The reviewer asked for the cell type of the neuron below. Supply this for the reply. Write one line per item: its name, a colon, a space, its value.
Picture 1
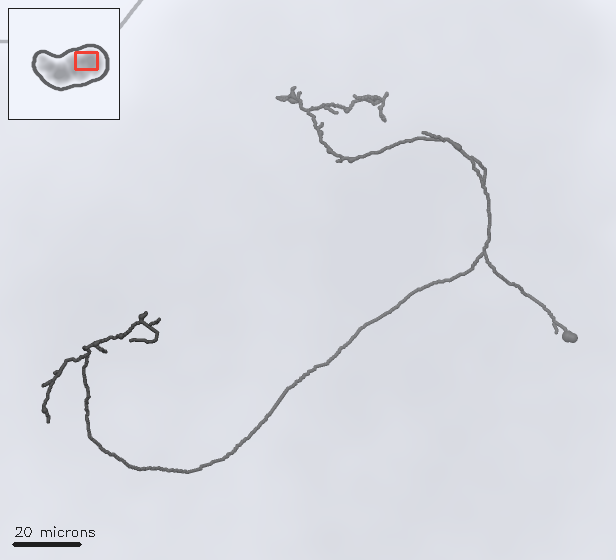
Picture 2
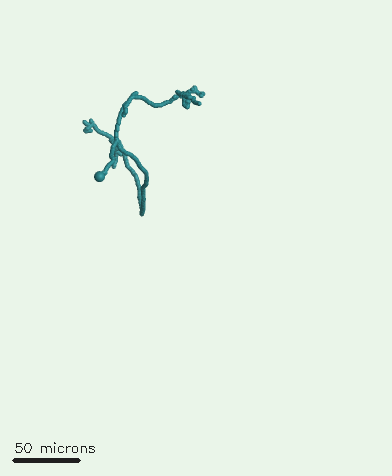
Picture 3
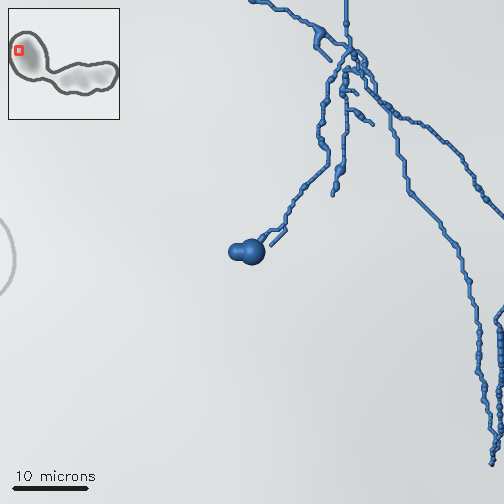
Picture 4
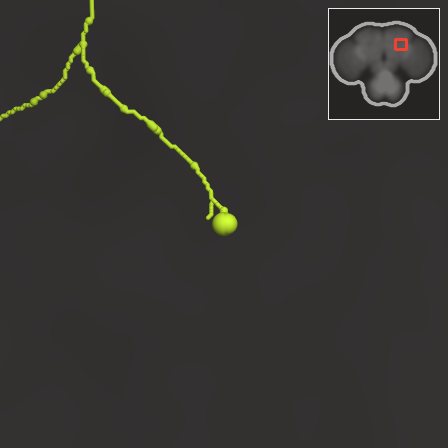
cell type: SIP003_a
